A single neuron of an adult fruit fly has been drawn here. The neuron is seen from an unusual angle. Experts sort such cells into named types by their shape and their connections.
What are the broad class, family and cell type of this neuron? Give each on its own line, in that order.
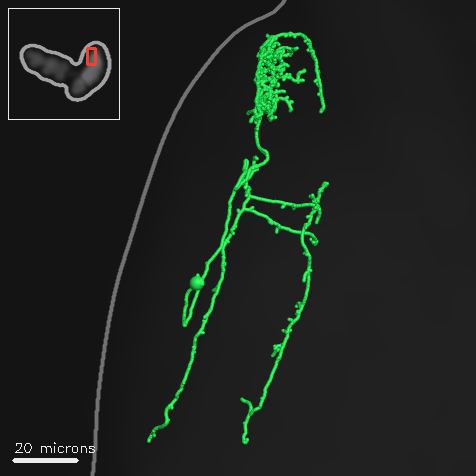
optic-lobe intrinsic neuron
LPi
LPi4a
